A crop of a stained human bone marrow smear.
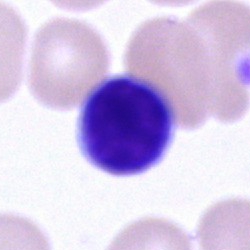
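Lymphocyte in the middle of a stained bone marrow smear. I see a round outline, and its edge looks smooth. The chromatin is dense, staining a deep purple-blue. Looking closely at the nucleus, I can make out no nucleoli. Around it, almost no cytoplasm is visible.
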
